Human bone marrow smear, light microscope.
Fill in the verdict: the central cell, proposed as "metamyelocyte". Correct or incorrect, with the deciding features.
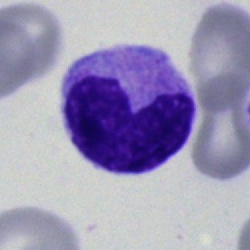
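Yes, metamyelocyte holds up here, I'd say, with monocyte as the name to rule out. The chromatin settles it for me: dense, dark purple and clumped.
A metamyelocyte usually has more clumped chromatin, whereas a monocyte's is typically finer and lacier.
The cytoplasm shows no vacuoles, which counts a little against monocyte.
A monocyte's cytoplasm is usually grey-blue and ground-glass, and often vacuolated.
The nucleus is notched from its upper edge into a kidney-like shape.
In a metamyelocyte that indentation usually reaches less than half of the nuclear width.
No nucleoli are visible, but that would suit a monocyte as well.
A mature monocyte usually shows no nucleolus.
The outline is round and smooth, with pale unstained red cells lying to the left and right.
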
